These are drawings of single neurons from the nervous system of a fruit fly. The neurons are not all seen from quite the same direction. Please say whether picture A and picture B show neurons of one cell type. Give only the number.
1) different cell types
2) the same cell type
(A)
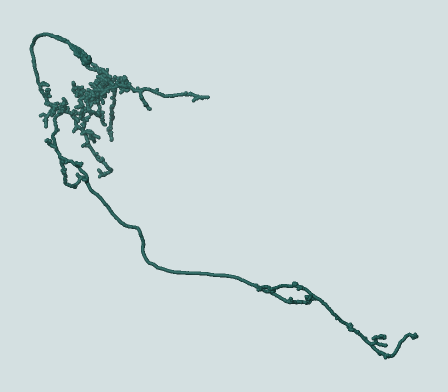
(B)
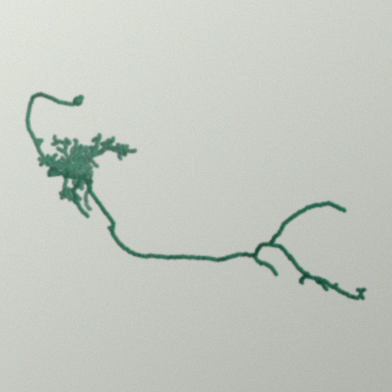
2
